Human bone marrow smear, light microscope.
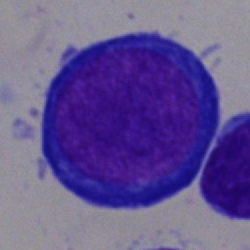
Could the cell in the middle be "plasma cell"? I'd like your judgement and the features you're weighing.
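Chromatin fine, evenly spread, no coarse clumps.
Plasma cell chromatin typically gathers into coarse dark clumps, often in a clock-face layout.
This counts against plasma cell. Verdict: proerythroblast, not plasma cell. Outline round, smooth. Cytoplasm a thin deep blue rim around the nucleus, without granules or vacuoles.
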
